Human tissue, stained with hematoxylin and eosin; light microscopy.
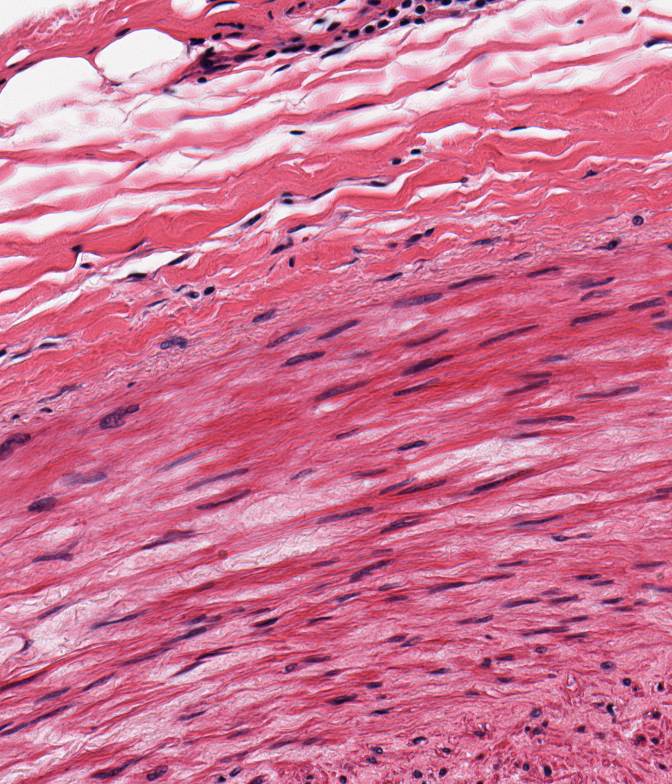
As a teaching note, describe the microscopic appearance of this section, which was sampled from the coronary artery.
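In the lower zone, smooth muscle cells run parallel, slanting upward from left to right. Their cytoplasm is pink and finely fibrillar, with pale patches scattered between the cells. The upper band contains wavy collagen bundles carrying only sparse small nuclei. At the top edge near the centre lies a cluster of small, dark, round nuclei.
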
